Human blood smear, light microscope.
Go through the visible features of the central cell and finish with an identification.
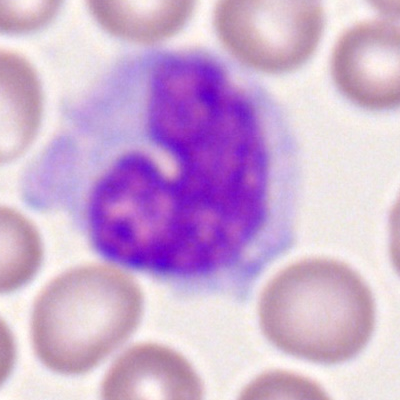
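Rather than being smoothly round, the cell outline is irregular. A notch entering from the left side indents the nucleus deeply. Paler patches lie among the purple of the mottled chromatin. No coarse granules are visible in the cytoplasm. The cell is a monocyte.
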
